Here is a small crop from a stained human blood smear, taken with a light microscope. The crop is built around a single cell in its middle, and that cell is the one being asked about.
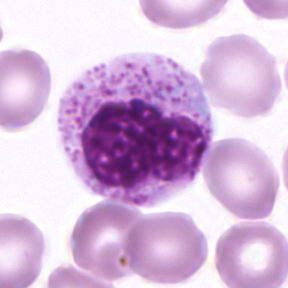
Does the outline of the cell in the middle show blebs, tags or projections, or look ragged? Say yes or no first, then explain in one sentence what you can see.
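No. The cell has a round, smooth outline.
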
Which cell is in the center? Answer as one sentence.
The middle position in this crop is taken by a band neutrophil.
